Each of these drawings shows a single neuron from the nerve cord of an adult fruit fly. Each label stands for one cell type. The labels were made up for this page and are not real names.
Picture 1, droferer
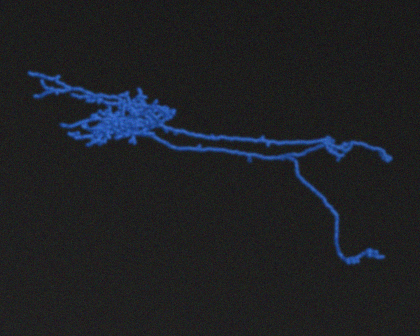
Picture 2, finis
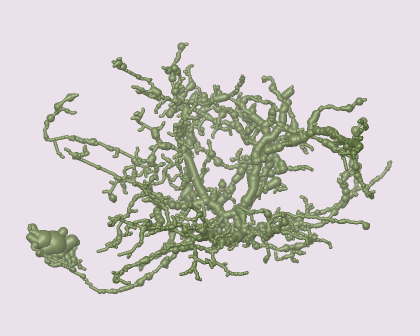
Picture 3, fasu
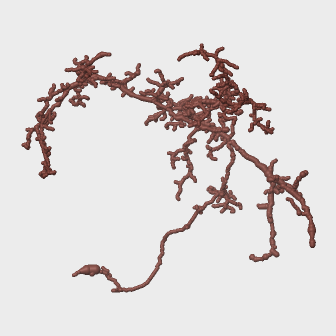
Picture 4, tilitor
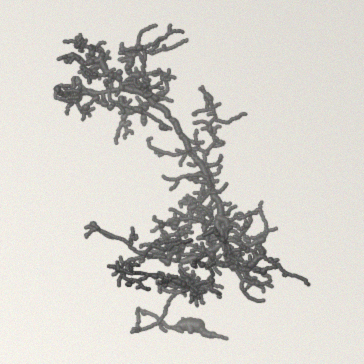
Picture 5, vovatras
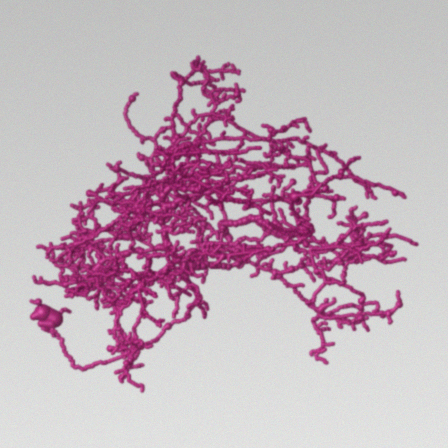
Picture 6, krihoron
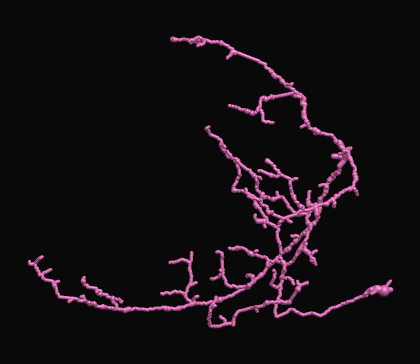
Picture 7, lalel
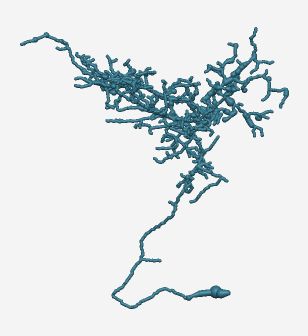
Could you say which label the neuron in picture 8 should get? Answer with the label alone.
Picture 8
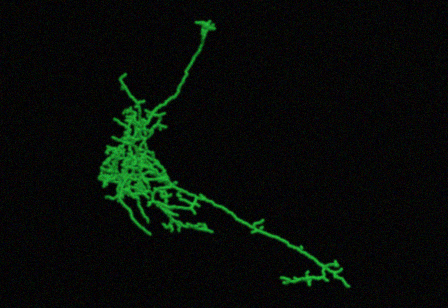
lalel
